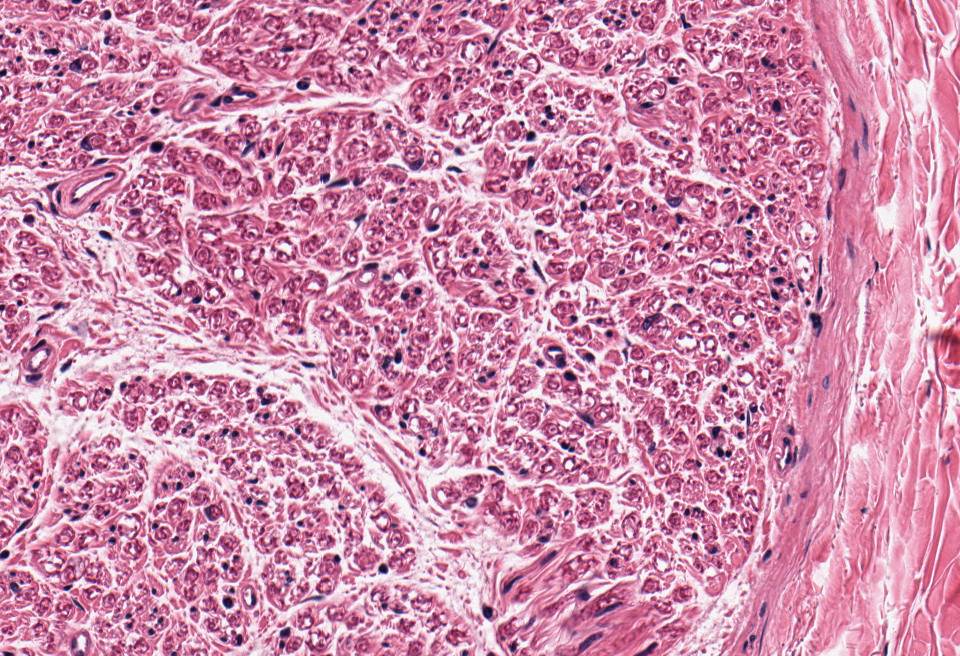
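Tibial nerve, haematoxylin and eosin. First, most of the field in this tibial nerve section is filled with closely packed small round profiles cut in cross-section. Second, thin pale fibrous septa divide the packed profiles into several irregular groups. Third, many round profiles show a small pink central dot within a pale ring. Last, the dark nuclei scattered among the profiles are far fewer than the profiles themselves.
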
